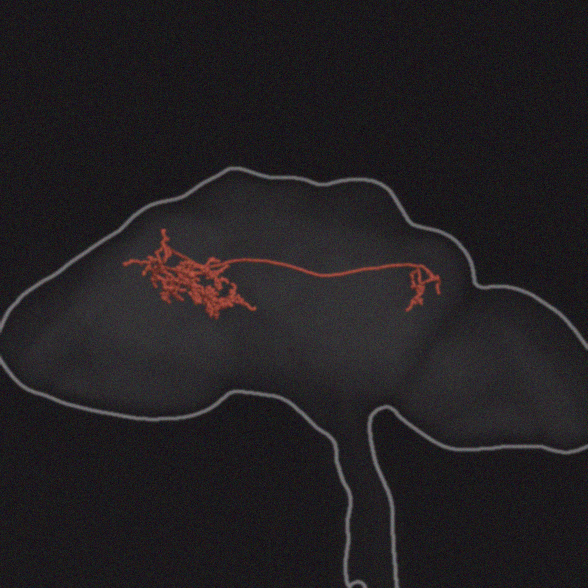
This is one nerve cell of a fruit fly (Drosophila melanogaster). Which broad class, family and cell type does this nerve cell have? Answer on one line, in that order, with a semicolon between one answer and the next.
central-brain intrinsic neuron; hemilineage VLPl&p1_lateral; CB2478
